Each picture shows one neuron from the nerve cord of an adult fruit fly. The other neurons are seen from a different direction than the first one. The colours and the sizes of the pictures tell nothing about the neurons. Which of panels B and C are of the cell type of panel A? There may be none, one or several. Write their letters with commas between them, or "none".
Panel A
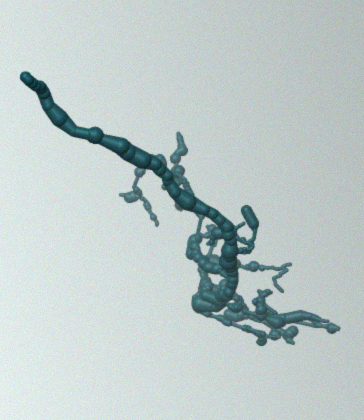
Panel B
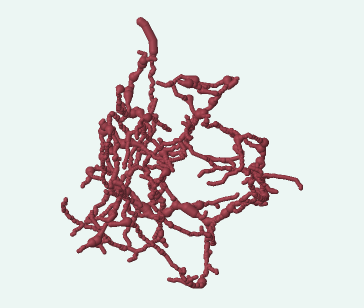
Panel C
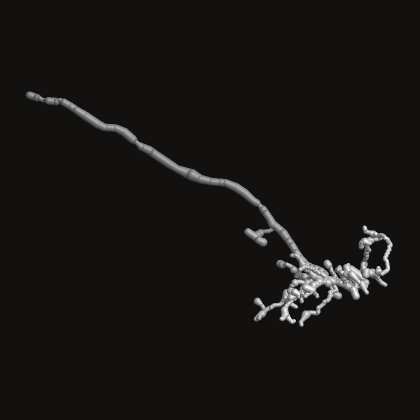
B, C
